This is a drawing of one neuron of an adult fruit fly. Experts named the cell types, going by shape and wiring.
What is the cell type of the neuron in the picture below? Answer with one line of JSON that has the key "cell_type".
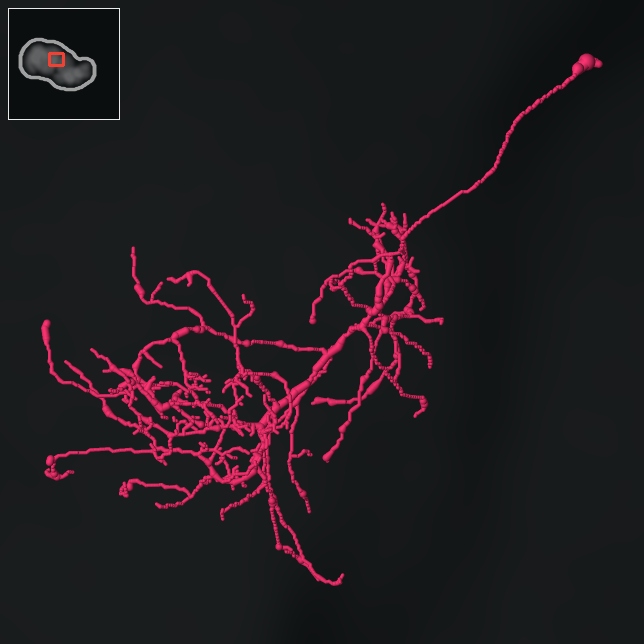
{"cell_type": "PVLP111"}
